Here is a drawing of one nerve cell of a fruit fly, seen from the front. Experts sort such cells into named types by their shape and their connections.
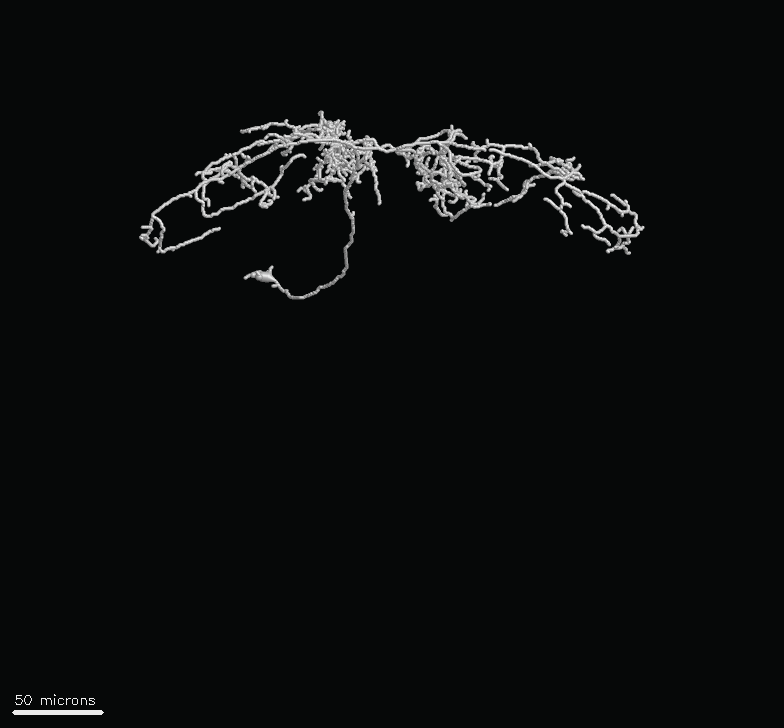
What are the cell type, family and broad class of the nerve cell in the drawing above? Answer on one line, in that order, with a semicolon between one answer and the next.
SMP588; hemilineage SMPp&v1_ventral; central-brain intrinsic neuron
